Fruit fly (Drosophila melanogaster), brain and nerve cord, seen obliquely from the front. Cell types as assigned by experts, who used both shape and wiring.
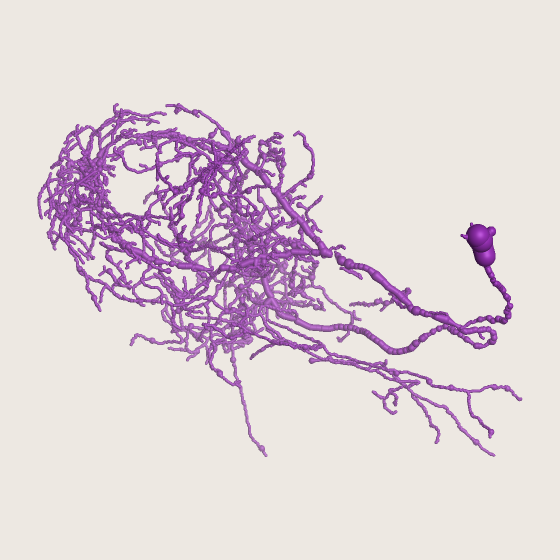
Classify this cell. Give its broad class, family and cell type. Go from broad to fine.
central-brain intrinsic neuron; hemilineage SLPpm4; SLP438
